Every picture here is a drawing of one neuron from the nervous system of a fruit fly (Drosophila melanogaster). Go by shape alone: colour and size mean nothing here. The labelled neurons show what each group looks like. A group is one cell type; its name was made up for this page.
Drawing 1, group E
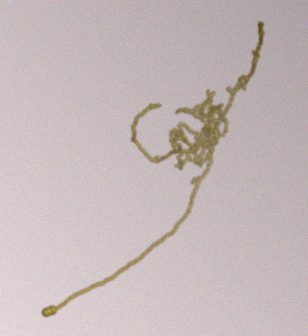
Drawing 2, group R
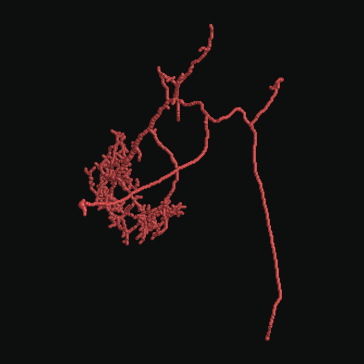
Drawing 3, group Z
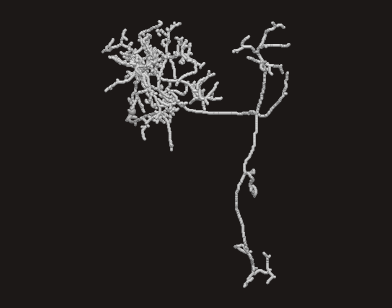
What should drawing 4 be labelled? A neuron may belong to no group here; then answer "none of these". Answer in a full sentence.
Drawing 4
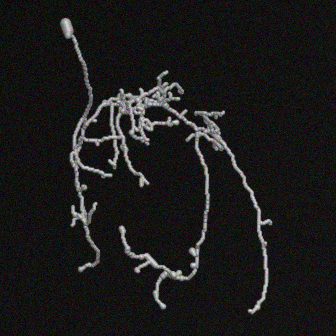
It belongs to none of these.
